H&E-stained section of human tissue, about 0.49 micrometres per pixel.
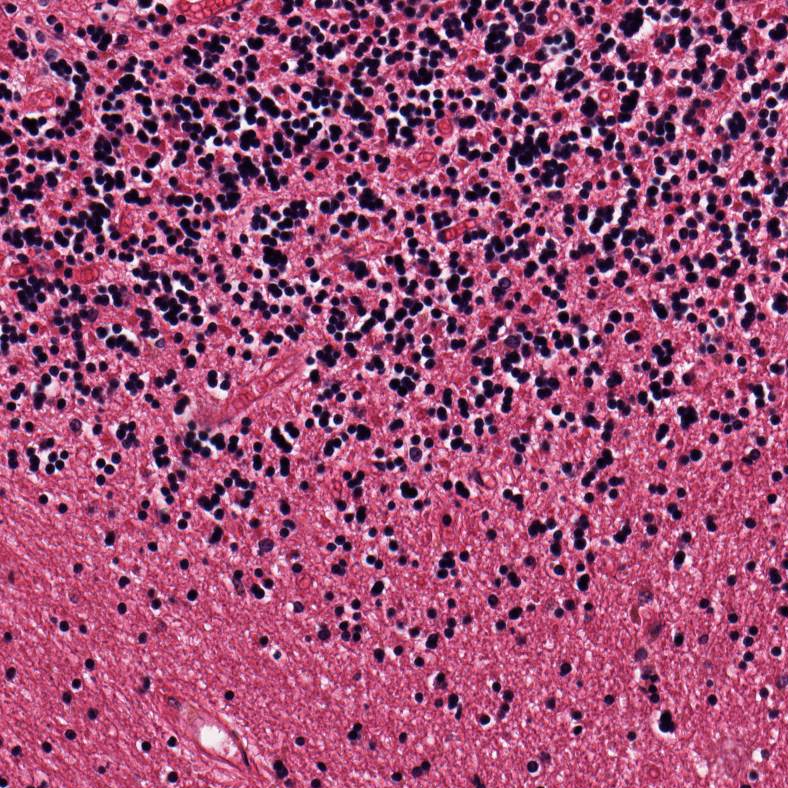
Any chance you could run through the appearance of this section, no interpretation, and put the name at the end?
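Up top, small round dark purple nuclei with scant cytoplasm crowd in irregular clusters around small pale pink islands. Below, a fine fibrillary pink background holds scattered single small round dark nuclei. Red-cell-filled capillaries cross the upper part, notably top left. This is cerebellum.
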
